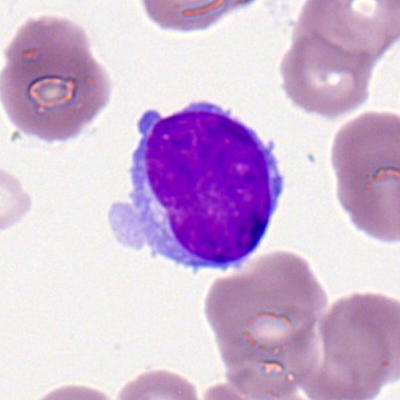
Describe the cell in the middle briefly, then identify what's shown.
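Most of the cell is nucleus, set toward the right side. Pale grey-blue cytoplasm, widest on the left. Margin ragged with fine irregular projections, chiefly on the left and lower edges. Small rounded blue bulge projecting from the upper left edge. The cell is a lymphocyte.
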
